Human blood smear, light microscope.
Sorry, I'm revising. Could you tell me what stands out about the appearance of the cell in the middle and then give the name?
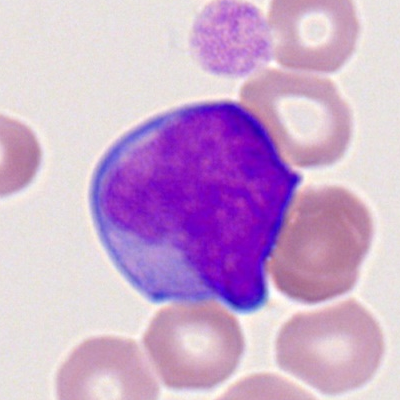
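Looking at the cytoplasm, its widest part is at the lower left of the cell. Its colour is pale blue. I can't make out any granules in it, and I see no vacuoles either. So this one is a myeloblast.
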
